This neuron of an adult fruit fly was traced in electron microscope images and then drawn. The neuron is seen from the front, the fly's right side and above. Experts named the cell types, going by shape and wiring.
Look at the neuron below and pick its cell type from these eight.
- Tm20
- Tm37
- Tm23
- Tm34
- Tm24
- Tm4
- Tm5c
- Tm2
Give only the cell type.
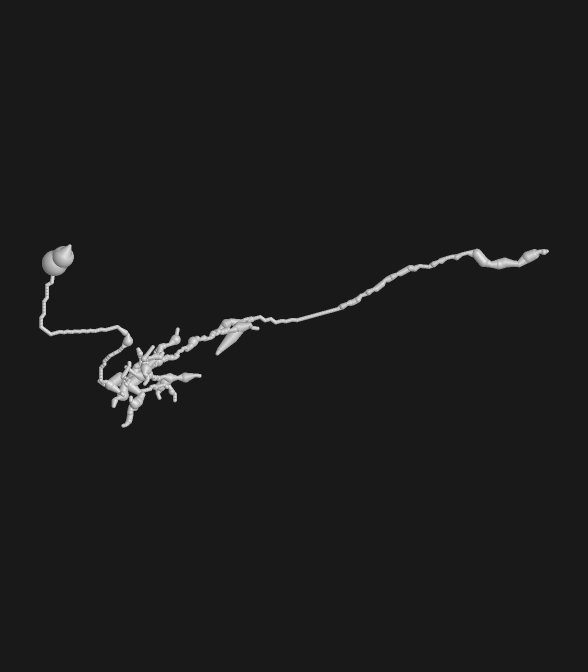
Tm2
